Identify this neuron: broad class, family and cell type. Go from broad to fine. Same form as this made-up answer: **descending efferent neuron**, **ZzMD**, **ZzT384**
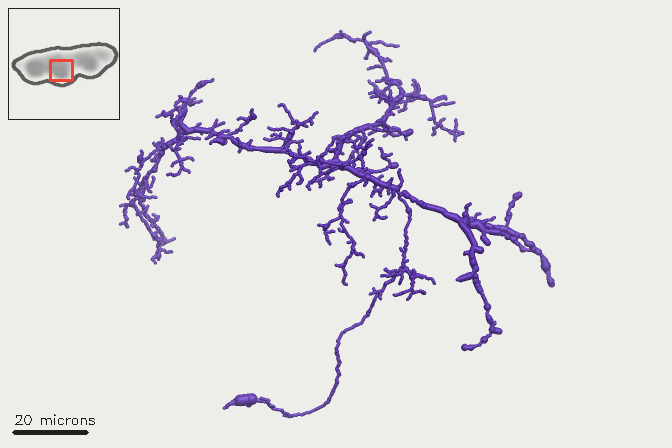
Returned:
**nerve-cord intrinsic neuron**, **hemilineage 13A**, **IN13A034**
